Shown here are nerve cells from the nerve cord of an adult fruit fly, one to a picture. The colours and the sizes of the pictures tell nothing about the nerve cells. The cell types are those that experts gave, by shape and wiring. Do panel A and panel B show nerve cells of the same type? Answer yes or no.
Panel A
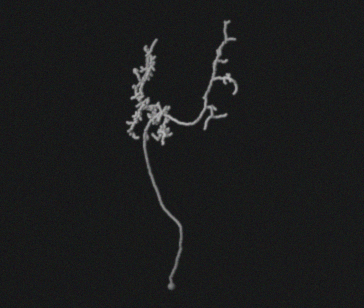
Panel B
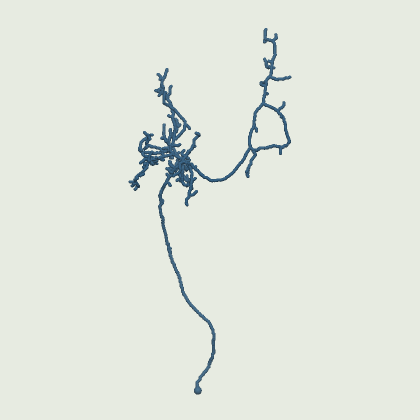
yes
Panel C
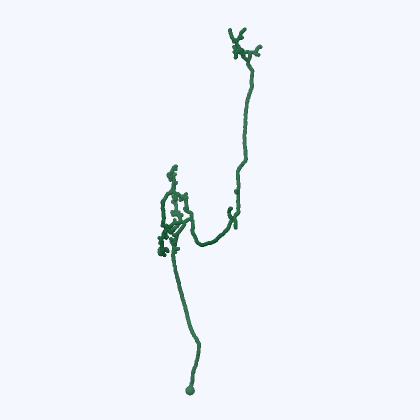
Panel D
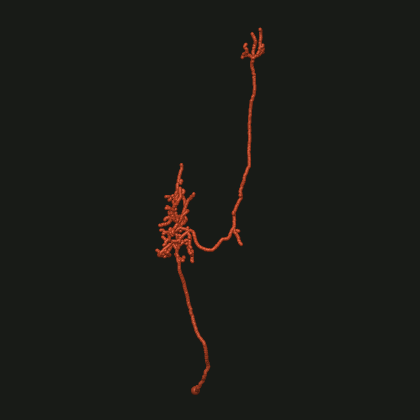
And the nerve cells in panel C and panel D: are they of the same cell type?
yes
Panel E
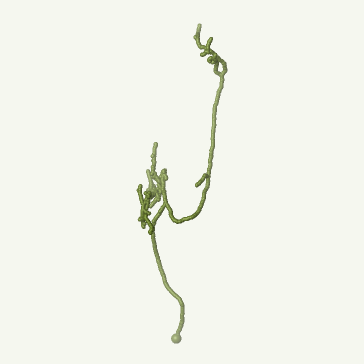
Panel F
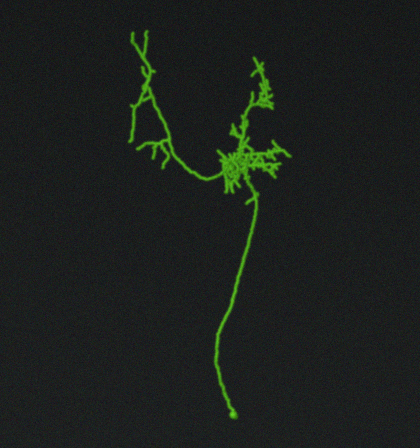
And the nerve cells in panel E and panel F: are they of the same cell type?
no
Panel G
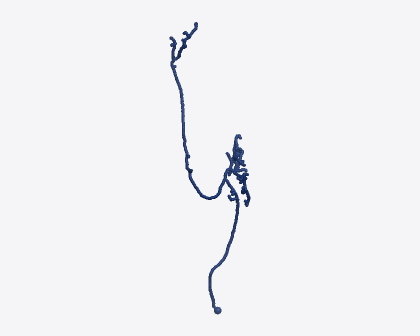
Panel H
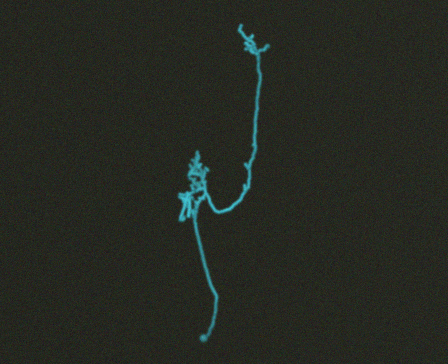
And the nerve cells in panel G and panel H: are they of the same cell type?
yes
